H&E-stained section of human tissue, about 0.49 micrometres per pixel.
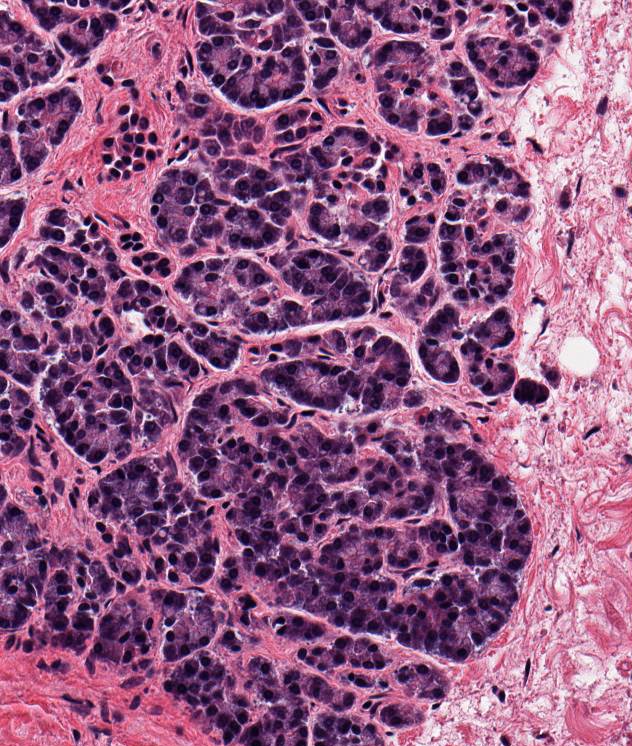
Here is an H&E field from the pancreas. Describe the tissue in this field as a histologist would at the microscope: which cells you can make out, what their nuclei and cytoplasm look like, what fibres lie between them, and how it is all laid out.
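Rounded nests and lobules of closely packed epithelial cells fill the left and central parts of the field. Their nuclei are round, dark and fairly uniform in size, and the cells hold a moderate amount of granular purple cytoplasm. Along the right edge lies loose, pale connective tissue with sparse spindle-shaped nuclei.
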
